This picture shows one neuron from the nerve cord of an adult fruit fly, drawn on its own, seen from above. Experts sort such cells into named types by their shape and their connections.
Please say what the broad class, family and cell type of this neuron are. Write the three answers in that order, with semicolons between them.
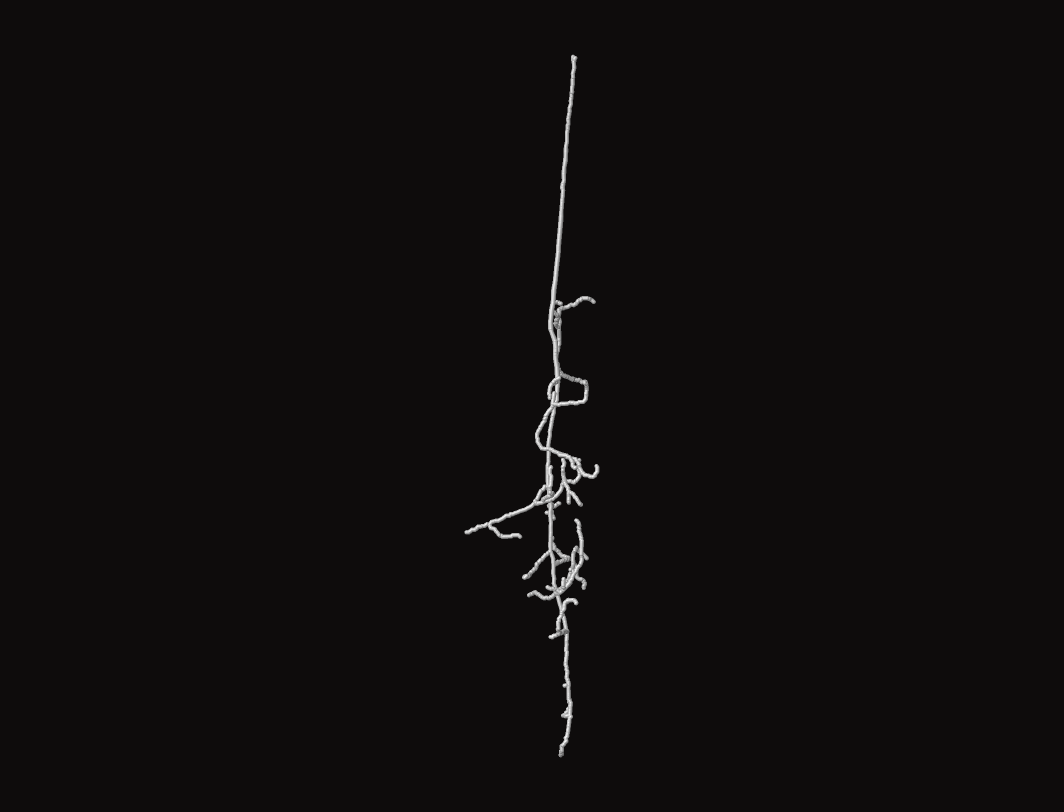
descending neuron; DNp; DNp03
